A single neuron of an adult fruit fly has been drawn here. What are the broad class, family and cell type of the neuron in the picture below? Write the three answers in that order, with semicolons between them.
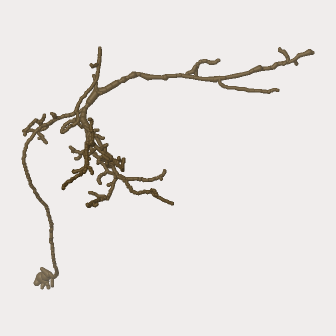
nerve-cord intrinsic neuron; hemilineage 06A; IN06A022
